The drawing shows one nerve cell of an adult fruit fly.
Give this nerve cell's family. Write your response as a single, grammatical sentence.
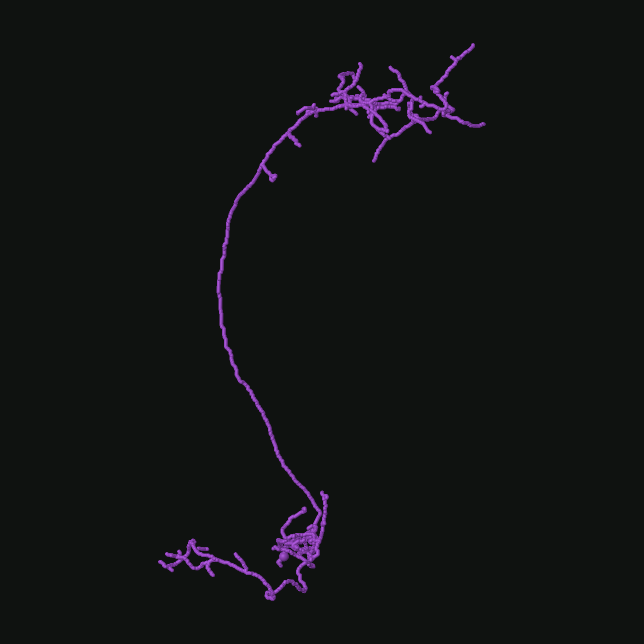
The family of the nerve cell is hemilineage FLAa2.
